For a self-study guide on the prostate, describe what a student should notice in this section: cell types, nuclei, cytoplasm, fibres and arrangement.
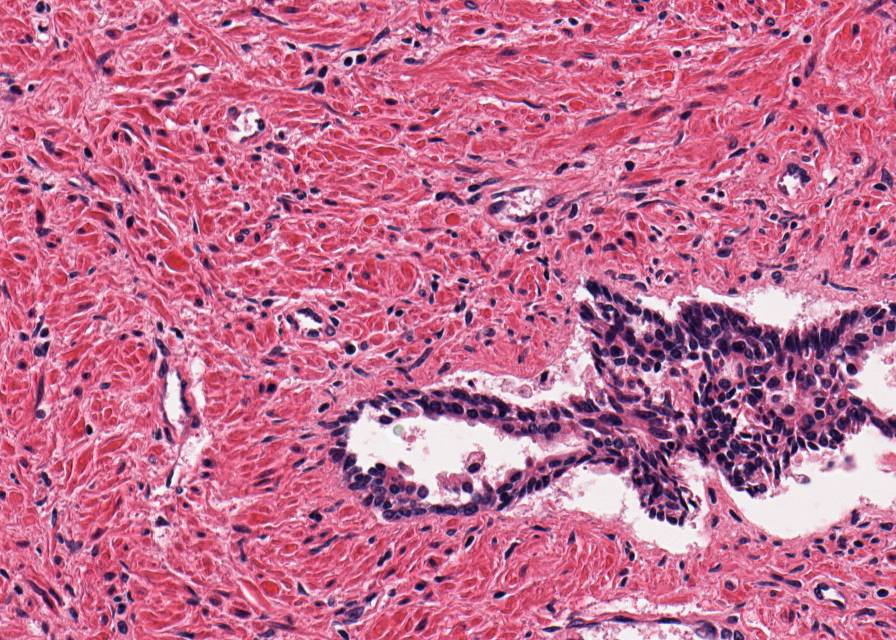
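Let your eye settle on the dense pink stroma, which fills most of the field. In the right half, below the middle, there is a single gland. Notice how its lining is crowded and piled up into several layers of cells, most heavily in its right part. Those lining cells have dark-staining oval nuclei and scant cytoplasm. Scattered stromal nuclei are elongated and spindle-shaped.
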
